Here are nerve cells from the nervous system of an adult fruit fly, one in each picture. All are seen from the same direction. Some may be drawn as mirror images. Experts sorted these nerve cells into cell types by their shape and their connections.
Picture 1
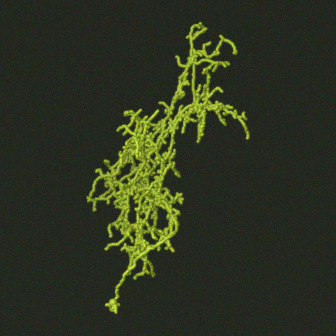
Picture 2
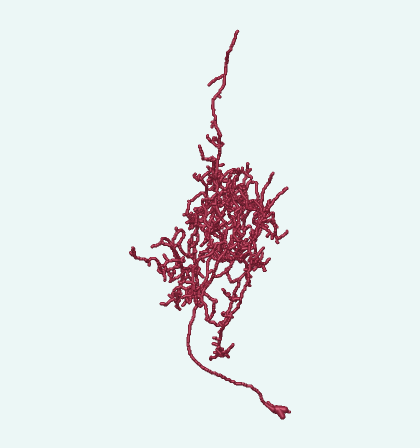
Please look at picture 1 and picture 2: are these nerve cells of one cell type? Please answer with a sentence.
They are of different cell types.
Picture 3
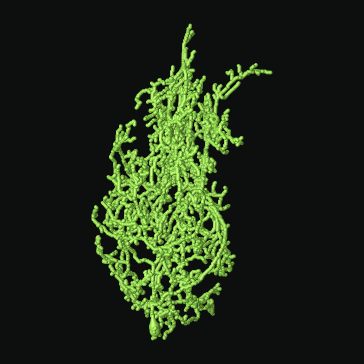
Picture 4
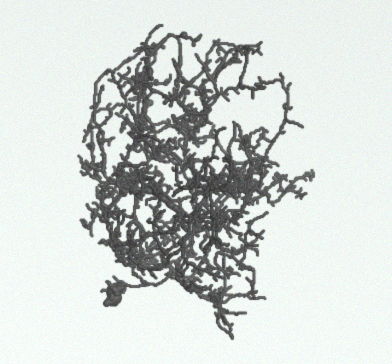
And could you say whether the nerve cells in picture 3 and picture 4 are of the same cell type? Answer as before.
They are of the same cell type.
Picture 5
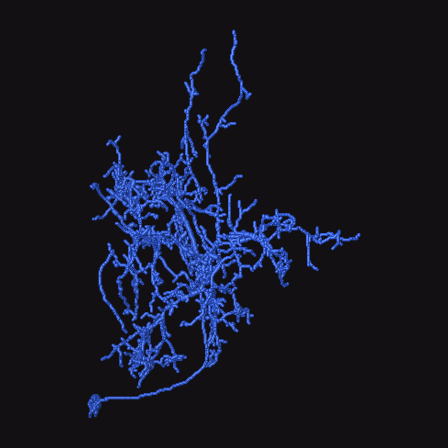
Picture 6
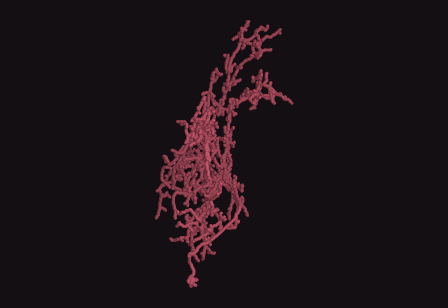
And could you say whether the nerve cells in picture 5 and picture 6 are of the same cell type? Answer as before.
They are of the same cell type.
